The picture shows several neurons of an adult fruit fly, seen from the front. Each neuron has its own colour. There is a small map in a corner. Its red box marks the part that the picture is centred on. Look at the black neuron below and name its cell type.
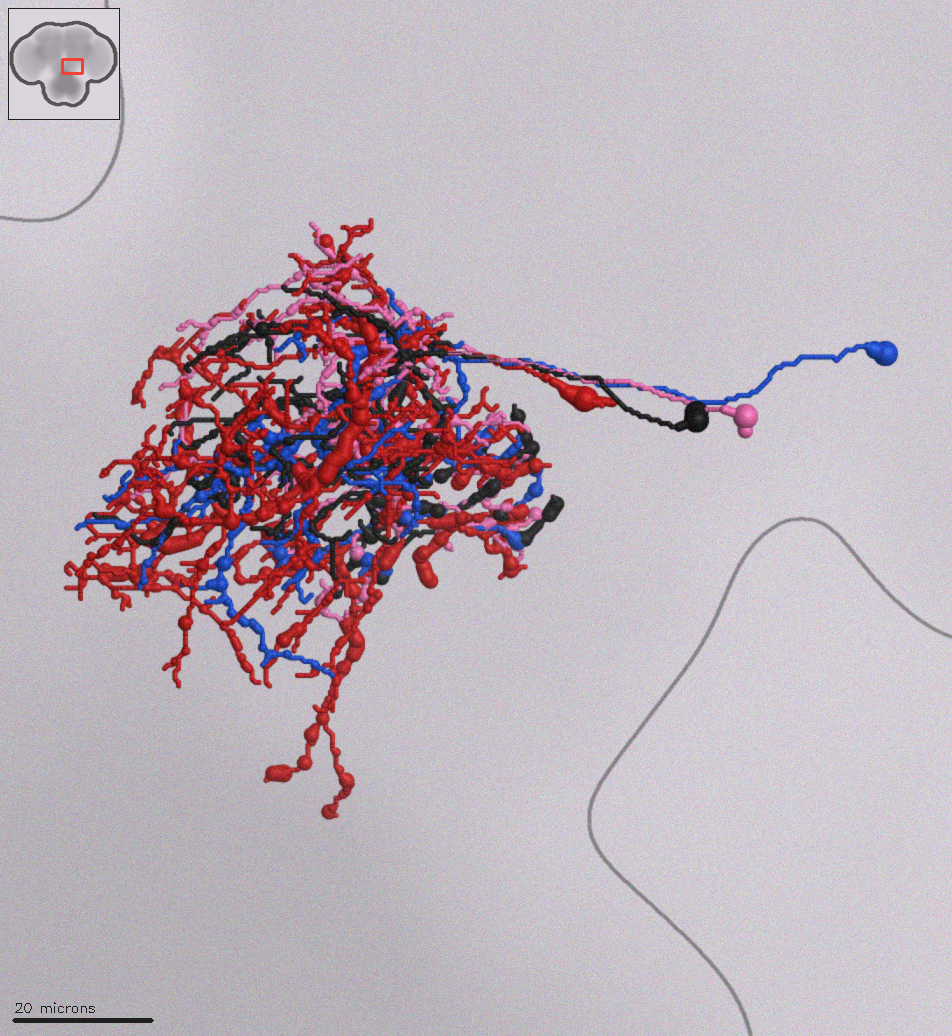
GNG360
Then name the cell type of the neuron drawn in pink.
GNG270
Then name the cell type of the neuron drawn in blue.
GNG387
